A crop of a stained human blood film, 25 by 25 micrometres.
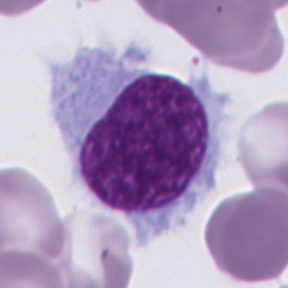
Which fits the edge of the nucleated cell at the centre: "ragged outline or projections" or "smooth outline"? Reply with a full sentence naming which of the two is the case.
Rough rather than smooth is the outline of this cell.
